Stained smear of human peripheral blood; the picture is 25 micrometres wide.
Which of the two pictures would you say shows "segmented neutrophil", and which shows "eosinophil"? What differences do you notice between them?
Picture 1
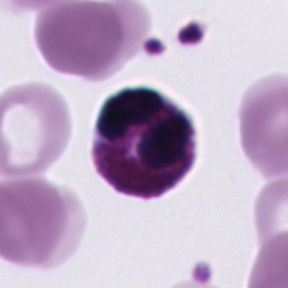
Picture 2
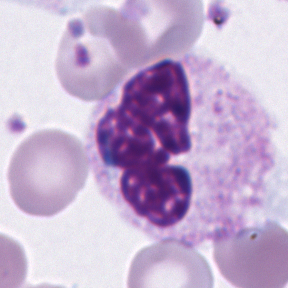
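Comparing the two, I take picture 1 to be the eosinophil and picture 2 the segmented neutrophil. In the eosinophil the nucleus forms two dark lobes, one at the upper left and one at the right.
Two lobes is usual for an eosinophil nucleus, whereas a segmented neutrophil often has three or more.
In the segmented neutrophil, the nucleus is divided into lobes by a deep notch on its right edge and measures about 14 by 8 micrometres. The granules differ too: the eosinophil's cytoplasm is packed with reddish-purple granules, while fine pink-violet granules are scattered through the neutrophil's.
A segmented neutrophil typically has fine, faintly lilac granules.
The neutrophil's cytoplasm is plentiful and pale pinkish-lilac.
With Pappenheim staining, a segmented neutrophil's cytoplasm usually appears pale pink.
In the eosinophil, the cytoplasm shows most broadly in the lower half of the cell, and I see no vacuoles in it. Both have dense, dark purple chromatin; in the neutrophil it is also clumped, with no nucleoli visible.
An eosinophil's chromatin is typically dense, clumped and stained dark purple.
As for shape and size, the eosinophil is round with a smooth edge and about 10 micrometres across, and the neutrophil is roughly round.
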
